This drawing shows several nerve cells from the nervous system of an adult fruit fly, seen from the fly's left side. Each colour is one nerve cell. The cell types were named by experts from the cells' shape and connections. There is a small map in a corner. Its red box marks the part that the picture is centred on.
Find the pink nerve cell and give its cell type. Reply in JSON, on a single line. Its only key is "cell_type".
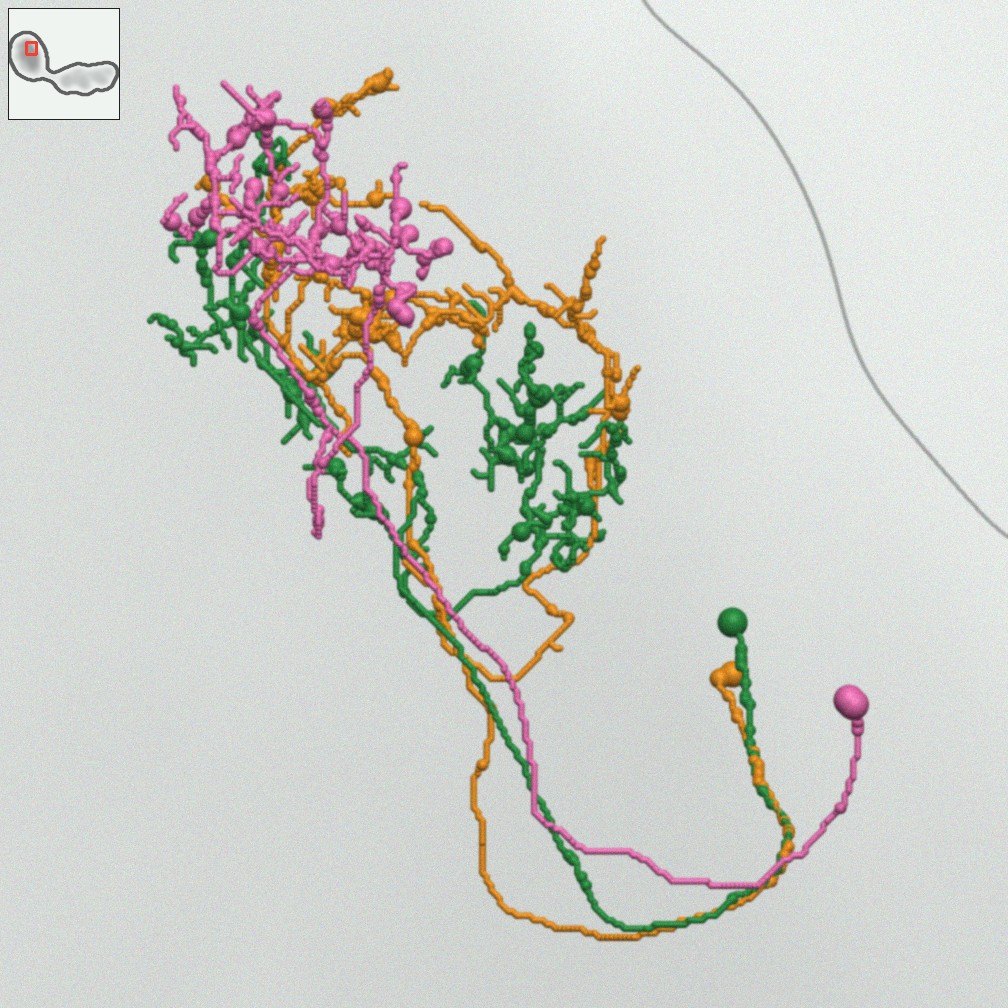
{"cell_type": "LHPV2b1"}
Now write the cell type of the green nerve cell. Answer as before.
{"cell_type": "LHPV2b3"}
